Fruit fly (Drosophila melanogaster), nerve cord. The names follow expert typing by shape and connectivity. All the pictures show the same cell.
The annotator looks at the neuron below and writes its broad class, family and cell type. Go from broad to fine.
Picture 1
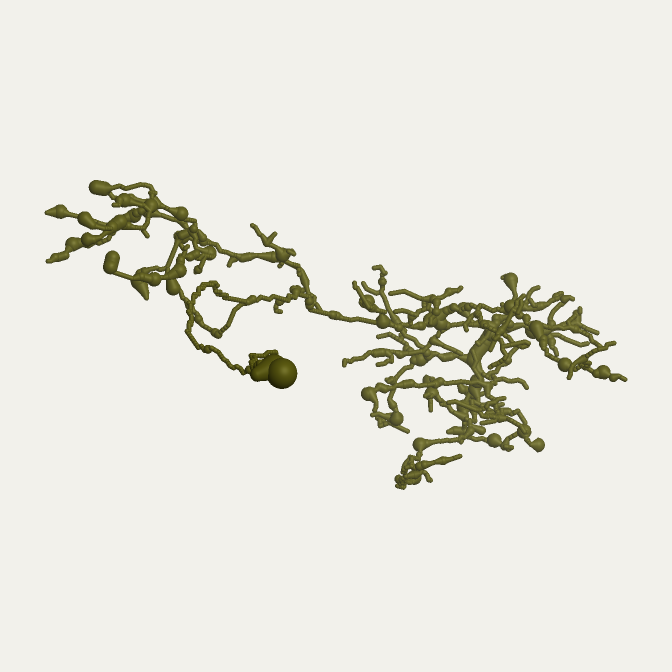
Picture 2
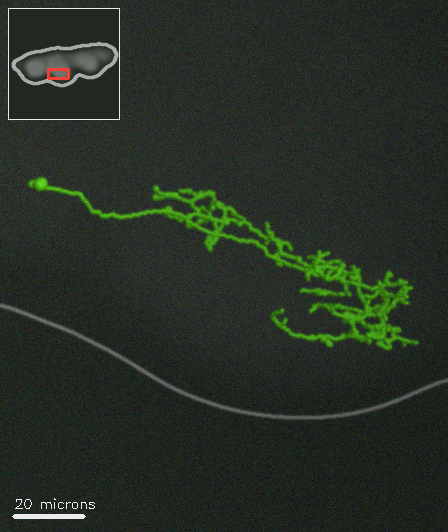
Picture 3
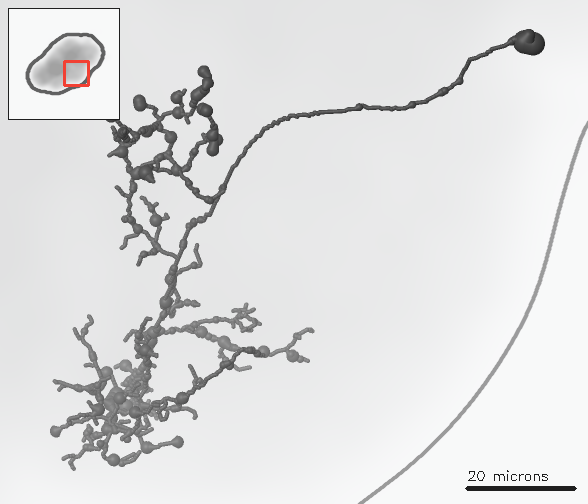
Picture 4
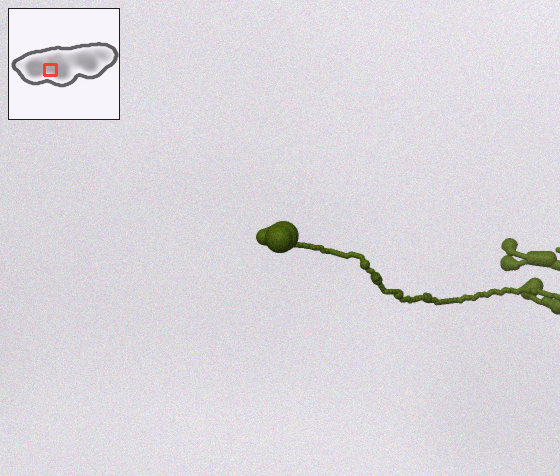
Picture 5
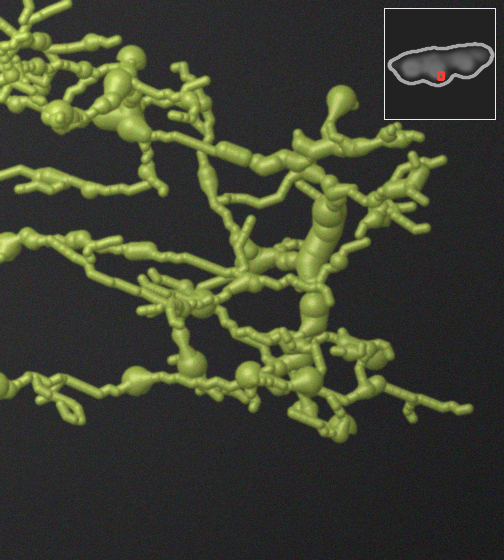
nerve-cord intrinsic neuron; hemilineage 09A; IN09A082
